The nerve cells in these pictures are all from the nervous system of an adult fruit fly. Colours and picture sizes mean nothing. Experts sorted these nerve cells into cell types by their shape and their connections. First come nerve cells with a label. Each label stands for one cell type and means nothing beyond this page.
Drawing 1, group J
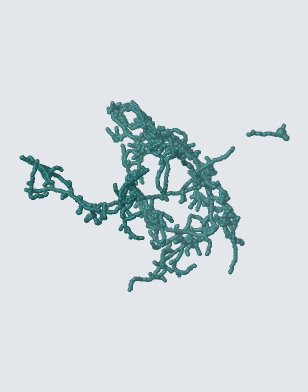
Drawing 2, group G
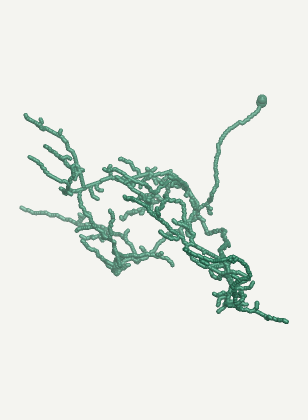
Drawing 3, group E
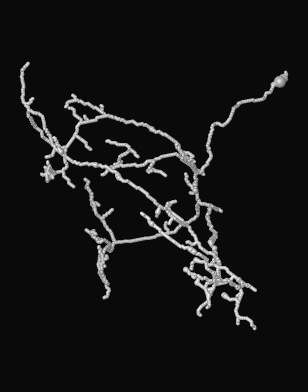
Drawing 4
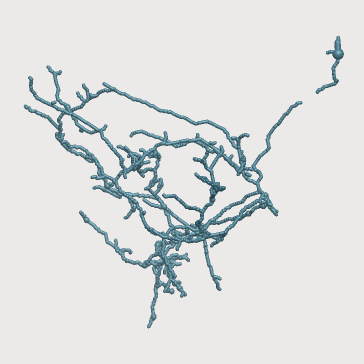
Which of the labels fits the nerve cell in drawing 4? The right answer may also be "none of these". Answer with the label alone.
group G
